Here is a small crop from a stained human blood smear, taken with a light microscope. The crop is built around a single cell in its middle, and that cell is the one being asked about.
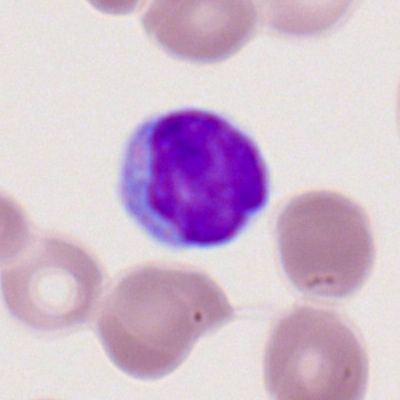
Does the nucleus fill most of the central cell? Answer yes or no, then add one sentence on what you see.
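Yes. The nucleus fills most of the cell.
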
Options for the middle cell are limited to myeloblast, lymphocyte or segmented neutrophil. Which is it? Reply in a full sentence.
In the middle of this smear crop is a lymphocyte.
